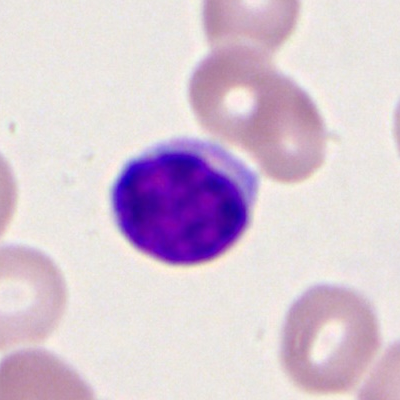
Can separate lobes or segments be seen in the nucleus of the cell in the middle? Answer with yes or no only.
No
